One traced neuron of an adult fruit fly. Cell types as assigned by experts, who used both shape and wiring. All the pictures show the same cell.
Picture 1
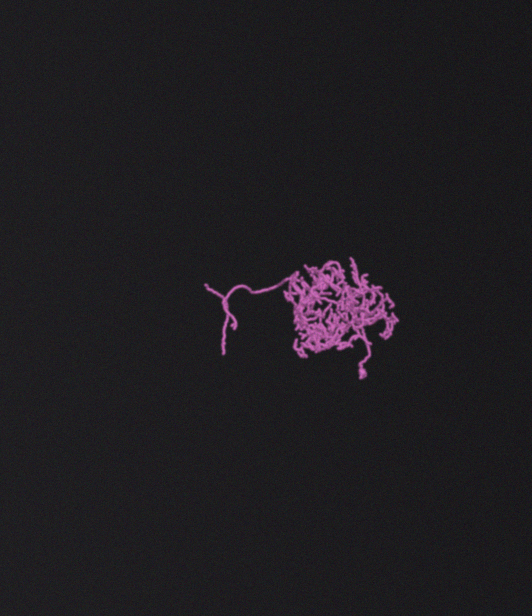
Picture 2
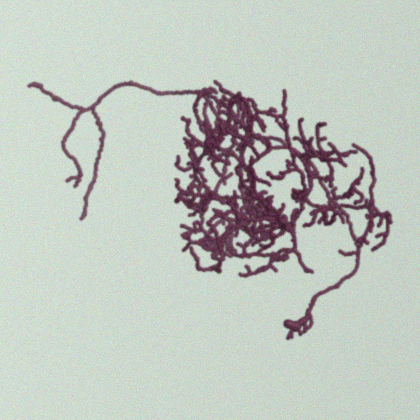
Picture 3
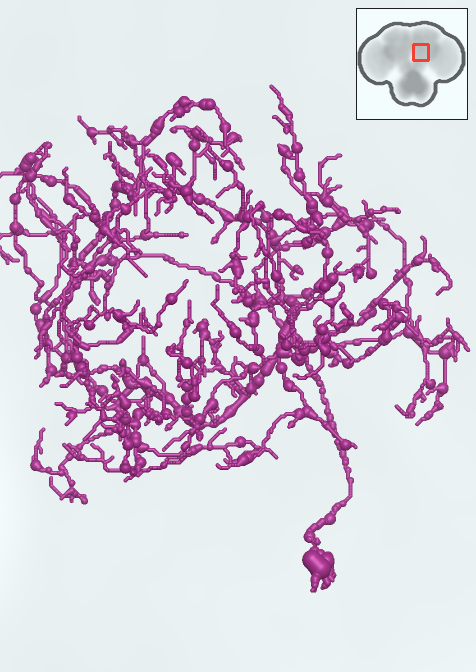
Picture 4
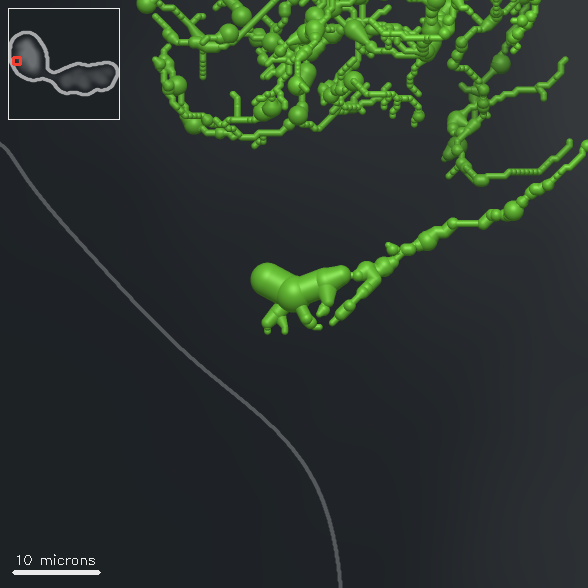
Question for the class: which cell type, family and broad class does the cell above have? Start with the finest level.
v2LN3A1_b; hemilineage ALv2; central-brain intrinsic neuron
